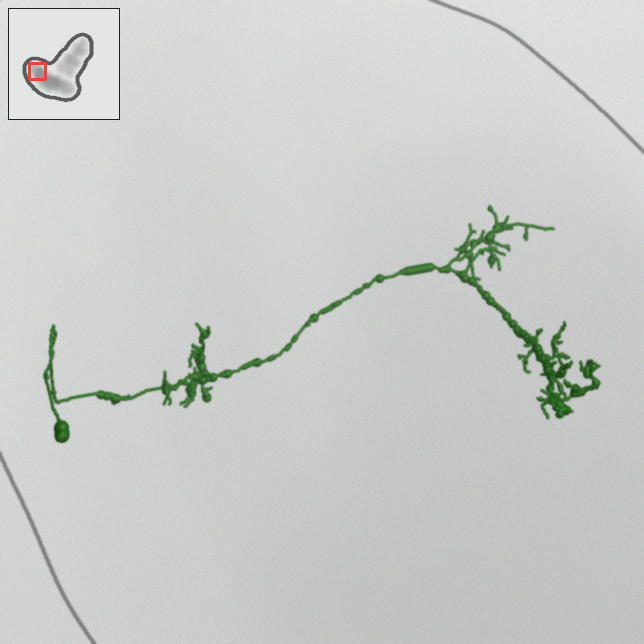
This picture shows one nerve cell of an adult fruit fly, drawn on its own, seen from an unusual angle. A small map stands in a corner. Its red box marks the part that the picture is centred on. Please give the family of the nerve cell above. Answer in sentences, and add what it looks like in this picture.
The family is TmY. It is an optic-lobe intrinsic neuron. The picture shows dozens of branch ends. In this view it is wider than it is tall.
